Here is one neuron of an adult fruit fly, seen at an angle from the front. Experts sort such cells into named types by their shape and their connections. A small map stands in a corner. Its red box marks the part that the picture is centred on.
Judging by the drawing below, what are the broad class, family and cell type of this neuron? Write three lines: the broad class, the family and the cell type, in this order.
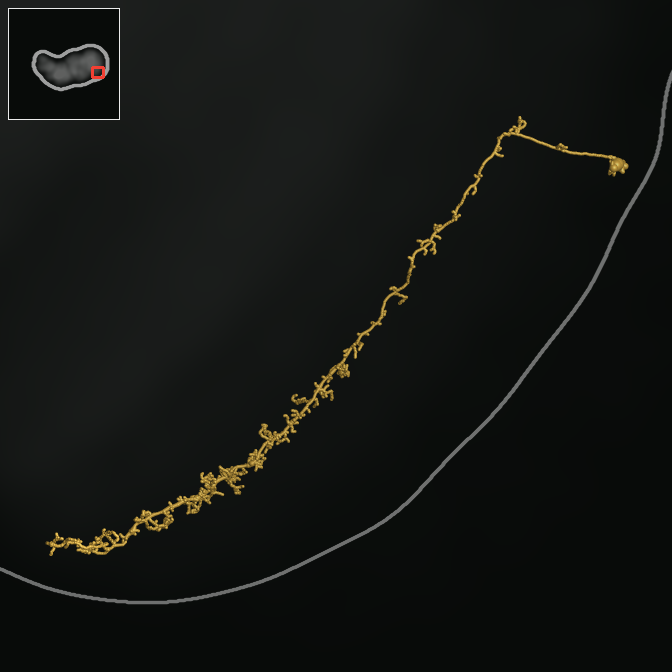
optic-lobe intrinsic neuron
Dm
Dm3c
